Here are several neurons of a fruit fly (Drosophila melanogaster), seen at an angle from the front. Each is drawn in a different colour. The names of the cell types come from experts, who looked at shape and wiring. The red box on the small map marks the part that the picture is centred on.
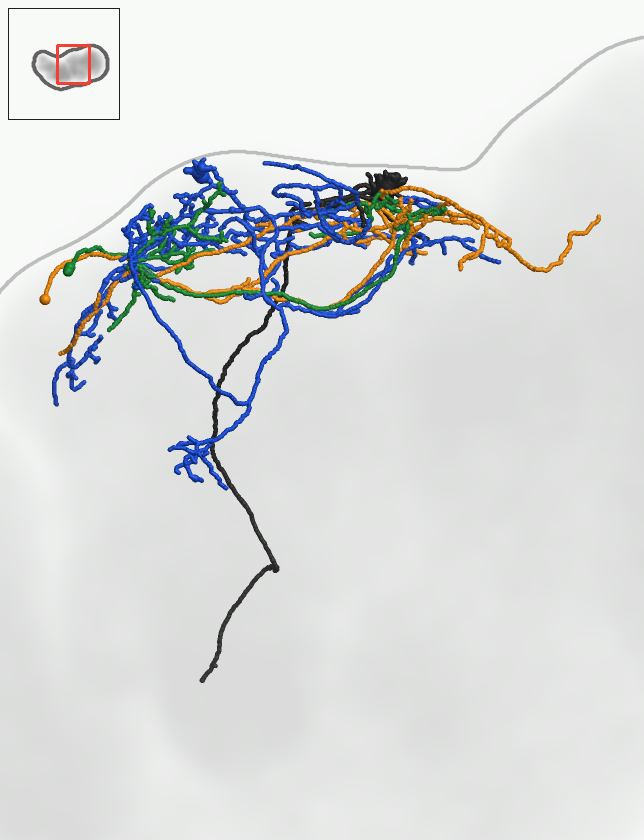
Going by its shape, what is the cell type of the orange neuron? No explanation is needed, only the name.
CB4091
